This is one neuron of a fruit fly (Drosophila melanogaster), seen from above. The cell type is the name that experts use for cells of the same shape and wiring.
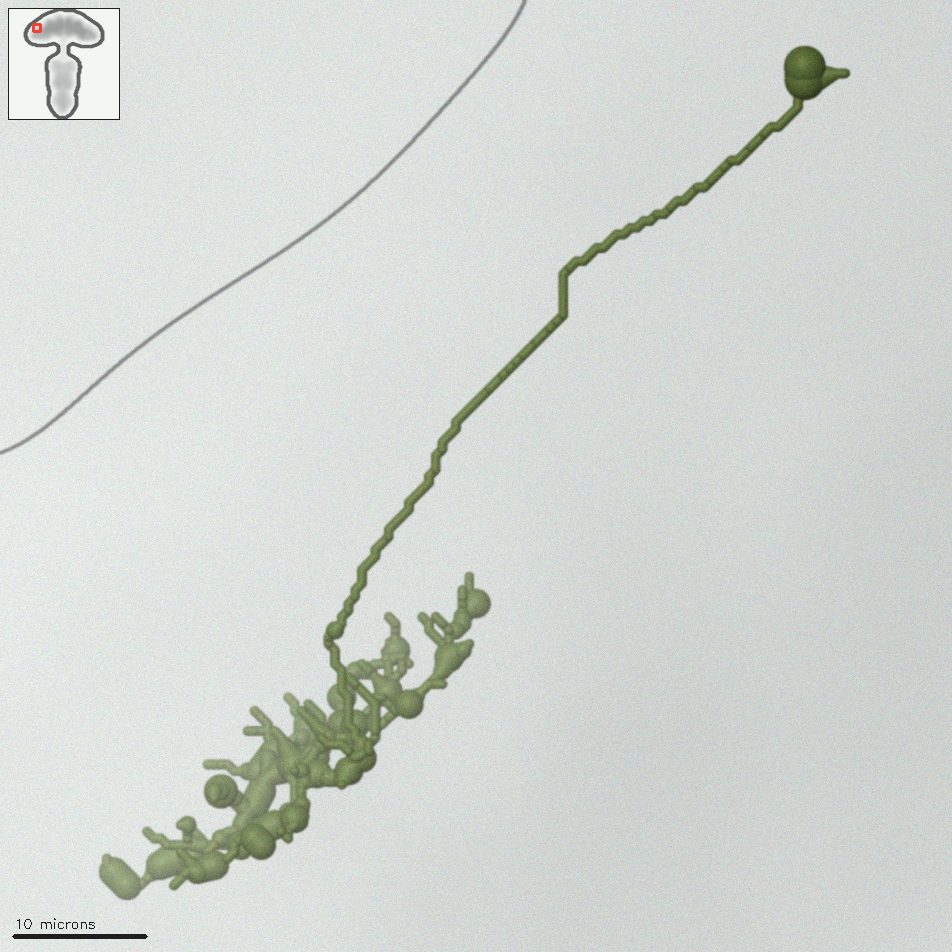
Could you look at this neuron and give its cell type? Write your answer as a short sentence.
The cell type is Dm15.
